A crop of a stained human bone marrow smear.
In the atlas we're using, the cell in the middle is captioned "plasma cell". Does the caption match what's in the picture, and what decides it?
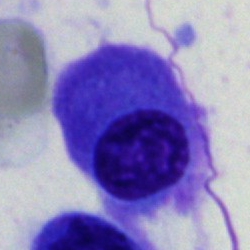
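The cytoplasm is abundant and deep blue, agreeing with plasma cell rather than erythroblast.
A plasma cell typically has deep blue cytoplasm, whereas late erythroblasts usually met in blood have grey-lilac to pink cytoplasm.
The chromatin, dark purple and clumped with lighter spaces between, likewise goes with plasma cell.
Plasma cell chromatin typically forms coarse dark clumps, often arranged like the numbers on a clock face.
The cytoplasm at the lower right, beyond the nucleus, is paler and more lilac than the rest, a tint that would also suit erythroblast.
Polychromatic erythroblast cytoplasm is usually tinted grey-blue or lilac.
Taken together, plasma cell fits; the lilac area does not outweigh the cytoplasm and chromatin.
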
